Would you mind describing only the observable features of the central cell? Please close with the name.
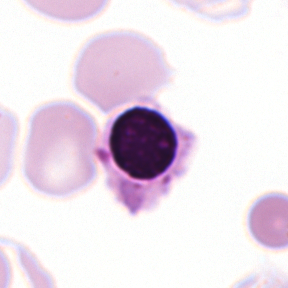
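Nucleus: no nucleoli visible, and placed off-centre towards the upper part of the cell. Outline: irregular and ragged rather than smoothly round. Cytoplasm: drawn out into a pointed tag at the bottom. This central cell is a normoblast.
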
